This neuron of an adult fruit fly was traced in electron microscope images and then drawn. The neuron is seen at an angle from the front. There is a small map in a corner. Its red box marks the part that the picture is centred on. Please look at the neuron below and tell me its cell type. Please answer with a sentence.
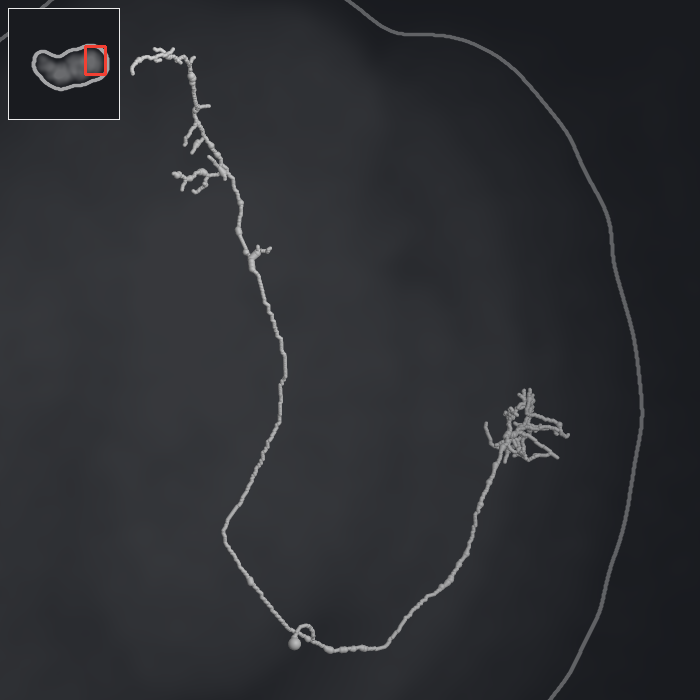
The cell type is MeVP10.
